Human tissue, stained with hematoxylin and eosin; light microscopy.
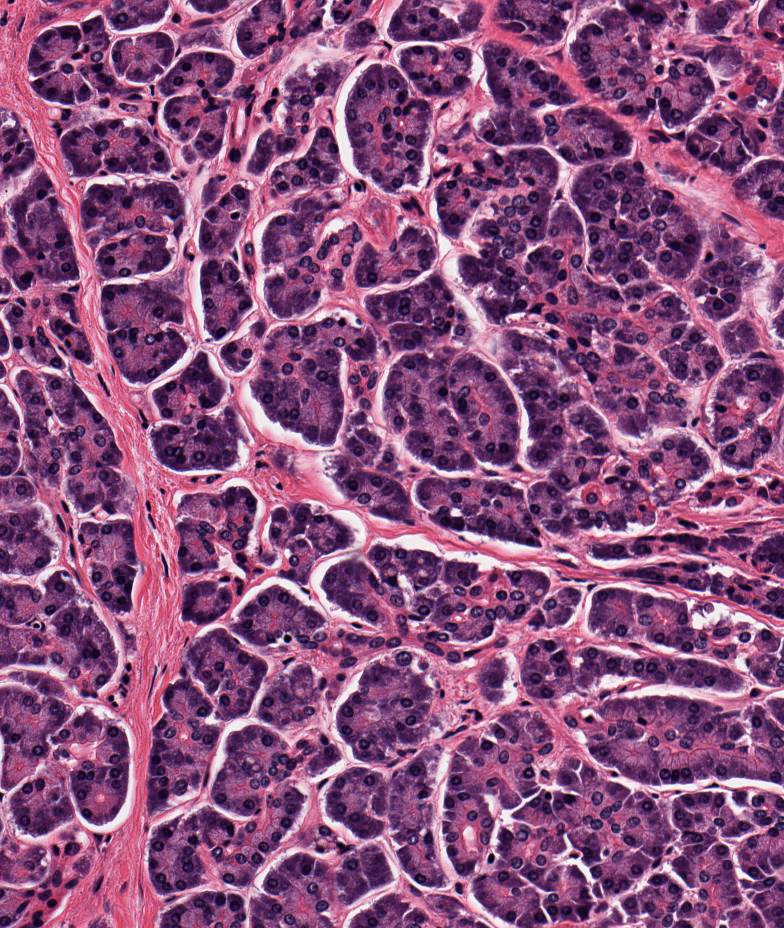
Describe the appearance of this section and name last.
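Look at how the field fills with closely packed, rounded acini, gathered into lobules that fibrous septa divide. In each acinar cell the nucleus is round and sits toward the base. Lumens are small and only occasionally show at the acinar centres. Between acini run thin strands of pink collagen with sparse spindle-shaped nuclei. This is pancreas.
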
